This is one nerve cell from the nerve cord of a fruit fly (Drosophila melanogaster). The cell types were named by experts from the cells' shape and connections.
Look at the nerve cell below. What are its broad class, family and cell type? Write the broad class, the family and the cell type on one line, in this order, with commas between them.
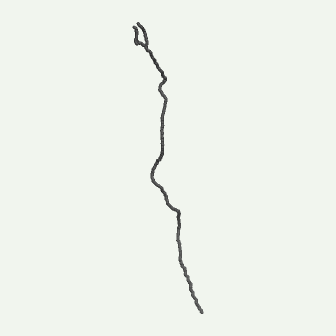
sensory neuron entering the nerve cord, class gustatory, WG1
